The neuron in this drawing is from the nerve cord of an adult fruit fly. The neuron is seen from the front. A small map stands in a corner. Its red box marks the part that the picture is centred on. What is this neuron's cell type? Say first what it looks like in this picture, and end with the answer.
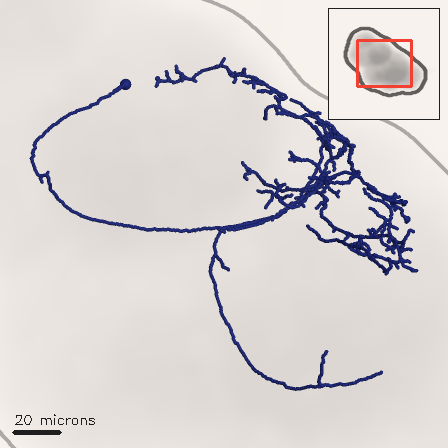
By the scale bar it is about 170 microns wide in this view. The picture shows dozens of branch ends. Its broad class is nerve-cord intrinsic neuron. The cell type is IN19B083.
